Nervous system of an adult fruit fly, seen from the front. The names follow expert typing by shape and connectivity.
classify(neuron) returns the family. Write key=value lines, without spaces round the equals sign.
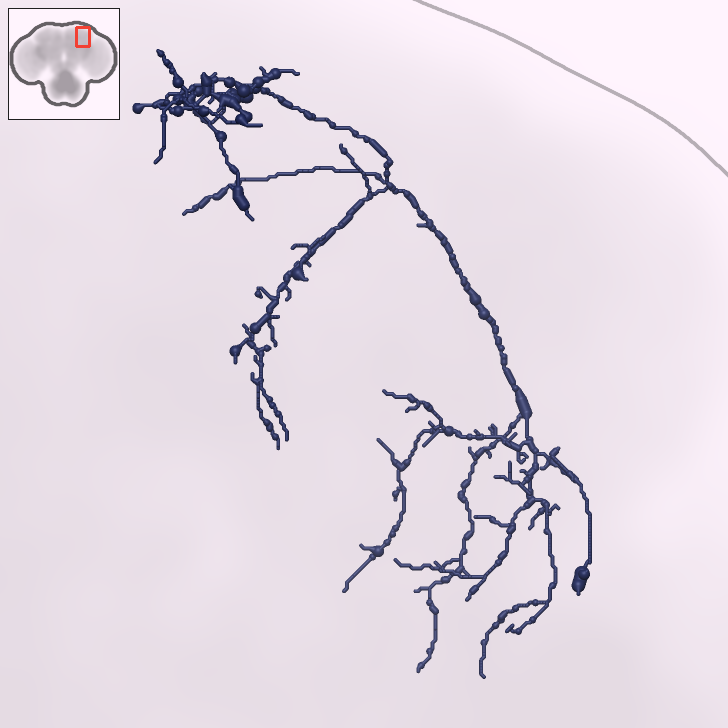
family=hemilineage SLPpl3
